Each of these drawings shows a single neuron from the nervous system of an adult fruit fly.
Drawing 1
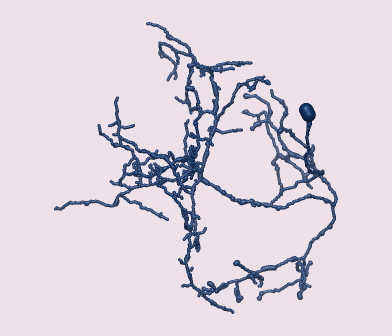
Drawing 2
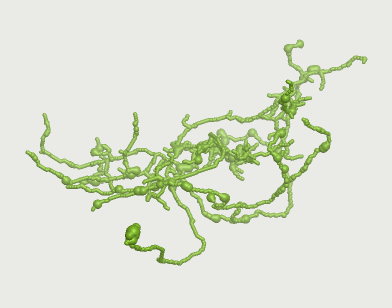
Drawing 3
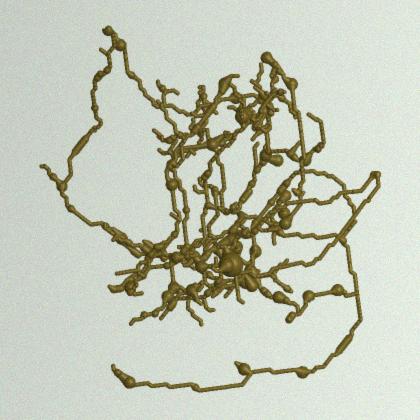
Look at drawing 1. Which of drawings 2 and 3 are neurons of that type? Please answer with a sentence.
None of them is of the same cell type.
